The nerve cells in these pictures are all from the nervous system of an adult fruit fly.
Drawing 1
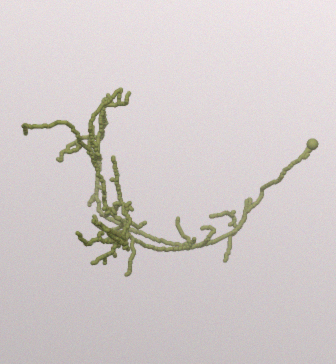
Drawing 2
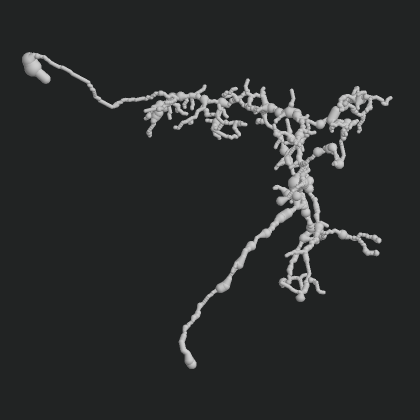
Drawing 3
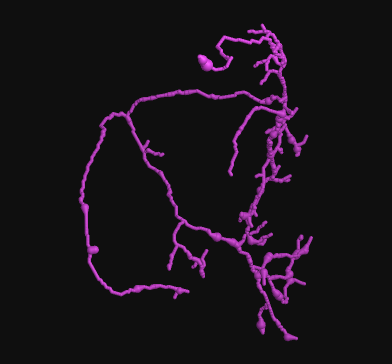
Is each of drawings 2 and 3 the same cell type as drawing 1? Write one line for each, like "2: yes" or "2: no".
2: no
3: yes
